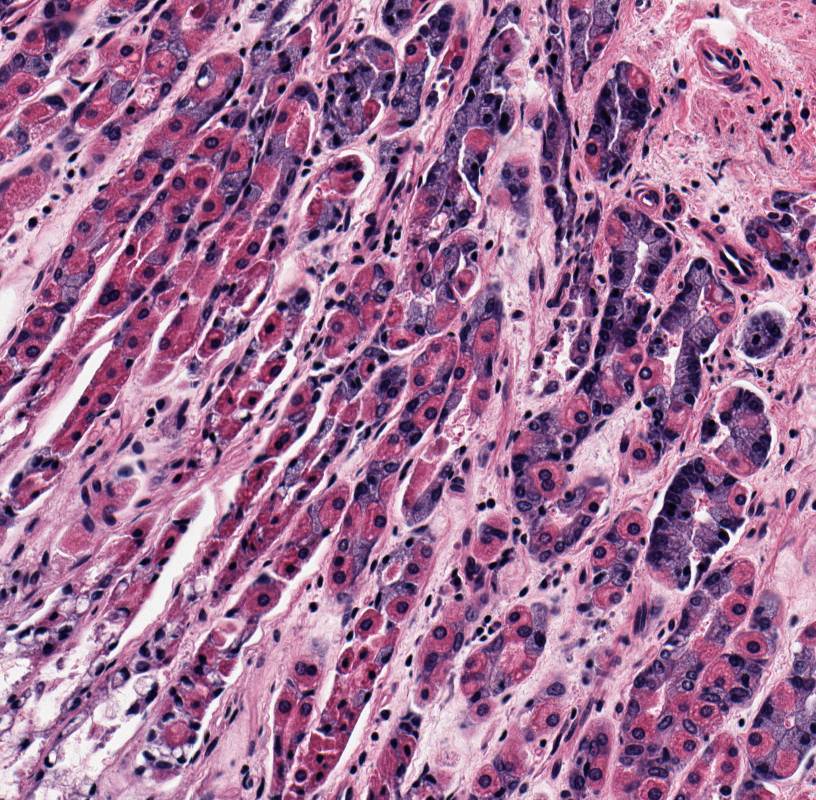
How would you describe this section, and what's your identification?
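First, the left half of the field: parietal cells predominate, with bright pink cytoplasm and a single round central nucleus. Second, the right half: clusters of chief cells, with purple, granular cytoplasm and basally placed nuclei, are most concentrated here. Third, separating the glands: thin strands of pink lamina propria carrying scattered small dark nuclei. Fourth, no surface epithelium or foveolar lining anywhere. The section is stomach.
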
